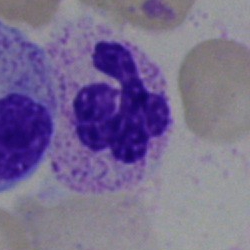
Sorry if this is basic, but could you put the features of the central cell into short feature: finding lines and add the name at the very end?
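Outline: roughly round
Chromatin: dark purple, densely clumped
Nucleoli: none visible
Vacuoles: none in cytoplasm
Name: segmented neutrophil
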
